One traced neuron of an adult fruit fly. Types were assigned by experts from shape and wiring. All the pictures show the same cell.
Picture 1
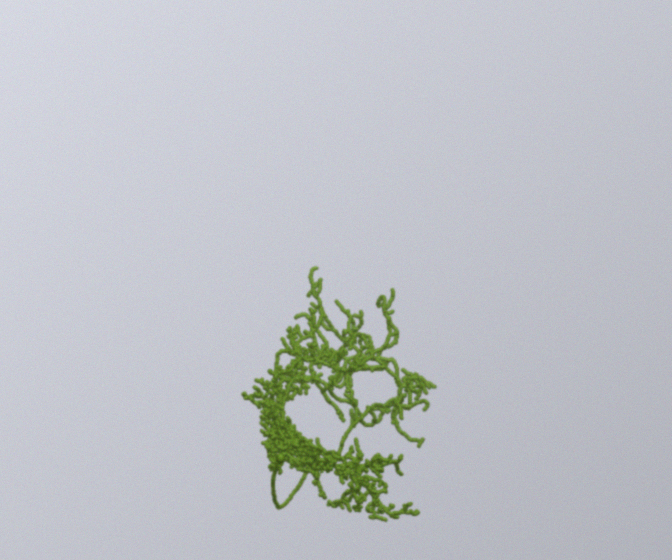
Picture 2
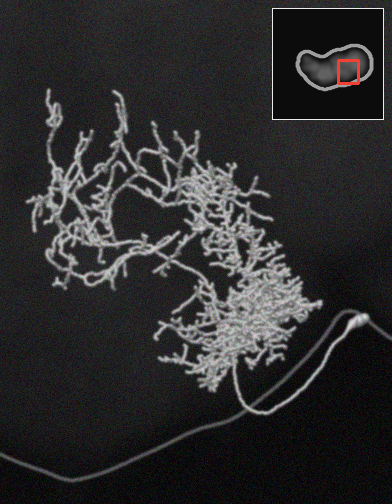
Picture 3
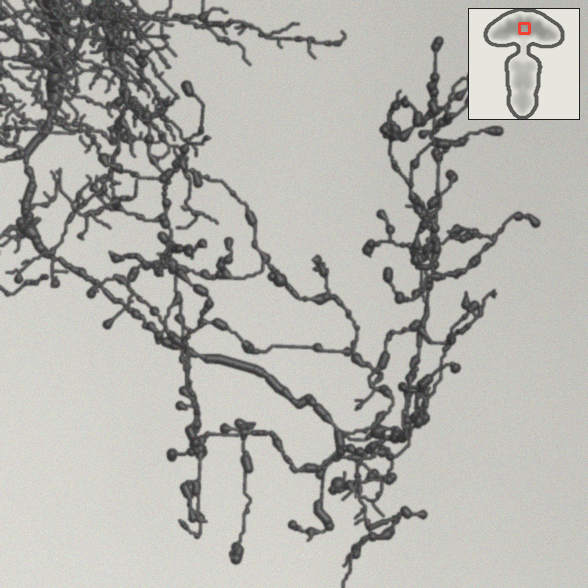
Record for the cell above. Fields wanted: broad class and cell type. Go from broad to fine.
central-brain intrinsic neuron; GNG458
